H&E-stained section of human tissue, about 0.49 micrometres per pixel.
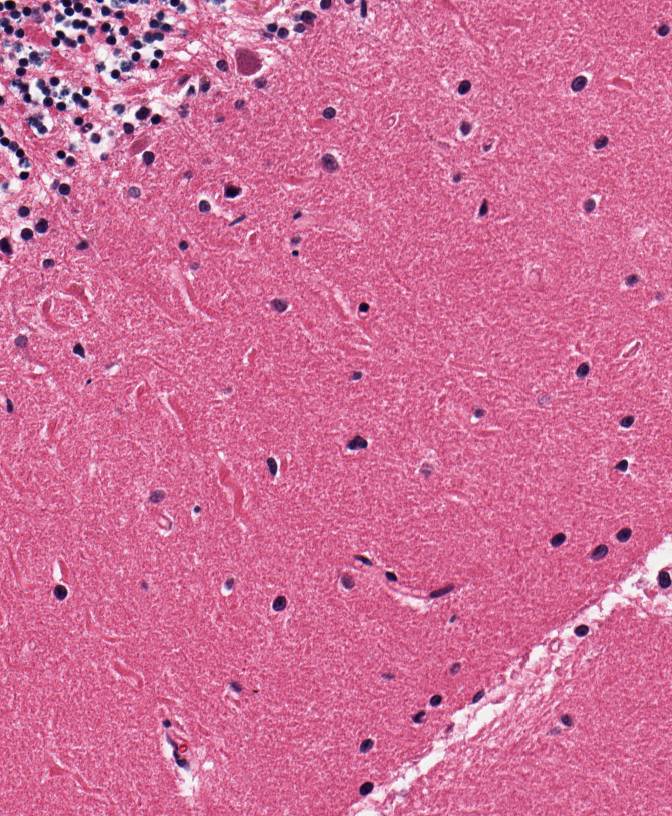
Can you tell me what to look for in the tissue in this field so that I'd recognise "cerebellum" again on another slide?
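The tissue in this field is cerebellum. A dense layer of small, round, dark-staining nuclei fills the top-left corner.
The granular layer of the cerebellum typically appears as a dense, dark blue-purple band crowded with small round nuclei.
The corner layer agrees with this. At its upper edge, a single larger cell body with pink cytoplasm stands out from the small dark nuclei. Elsewhere, the field is fine, fibrillary and evenly pink, with sparse scattered nuclei. No epithelium, glands or fat cells are present.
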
